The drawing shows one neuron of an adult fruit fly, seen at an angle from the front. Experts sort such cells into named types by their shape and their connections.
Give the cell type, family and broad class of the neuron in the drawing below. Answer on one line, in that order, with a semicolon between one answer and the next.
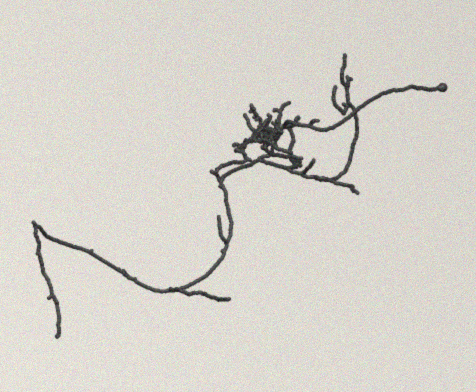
IN12B042; hemilineage 12B; nerve-cord intrinsic neuron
